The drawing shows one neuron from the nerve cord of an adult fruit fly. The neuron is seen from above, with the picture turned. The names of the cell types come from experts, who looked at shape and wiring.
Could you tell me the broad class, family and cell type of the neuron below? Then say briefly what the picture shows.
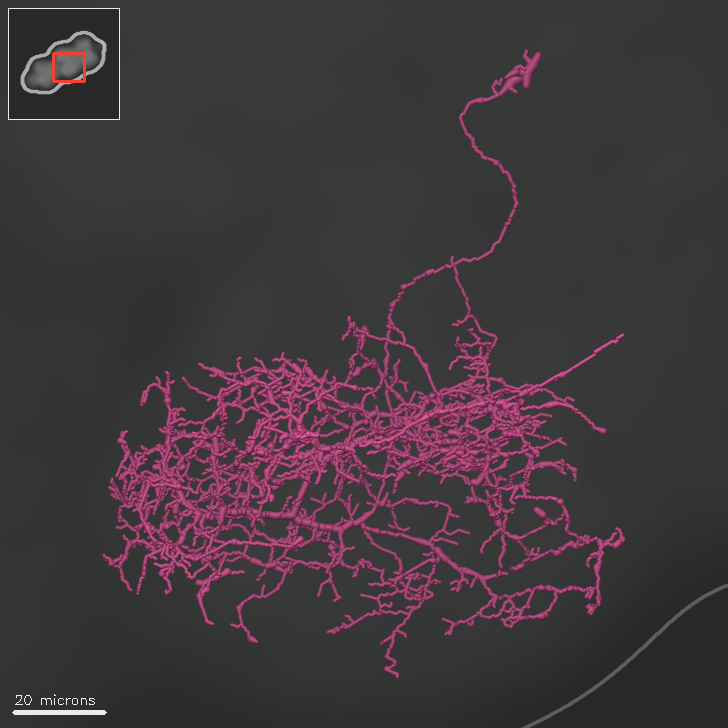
It is a sensory neuron entering the nerve cord. Its family is called class mechanosensory proprioceptive. Its cell type is SNpp50. No cell body is drawn. By the scale bar it is about 140 microns tall in this view. The picture shows more than a hundred branch ends.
